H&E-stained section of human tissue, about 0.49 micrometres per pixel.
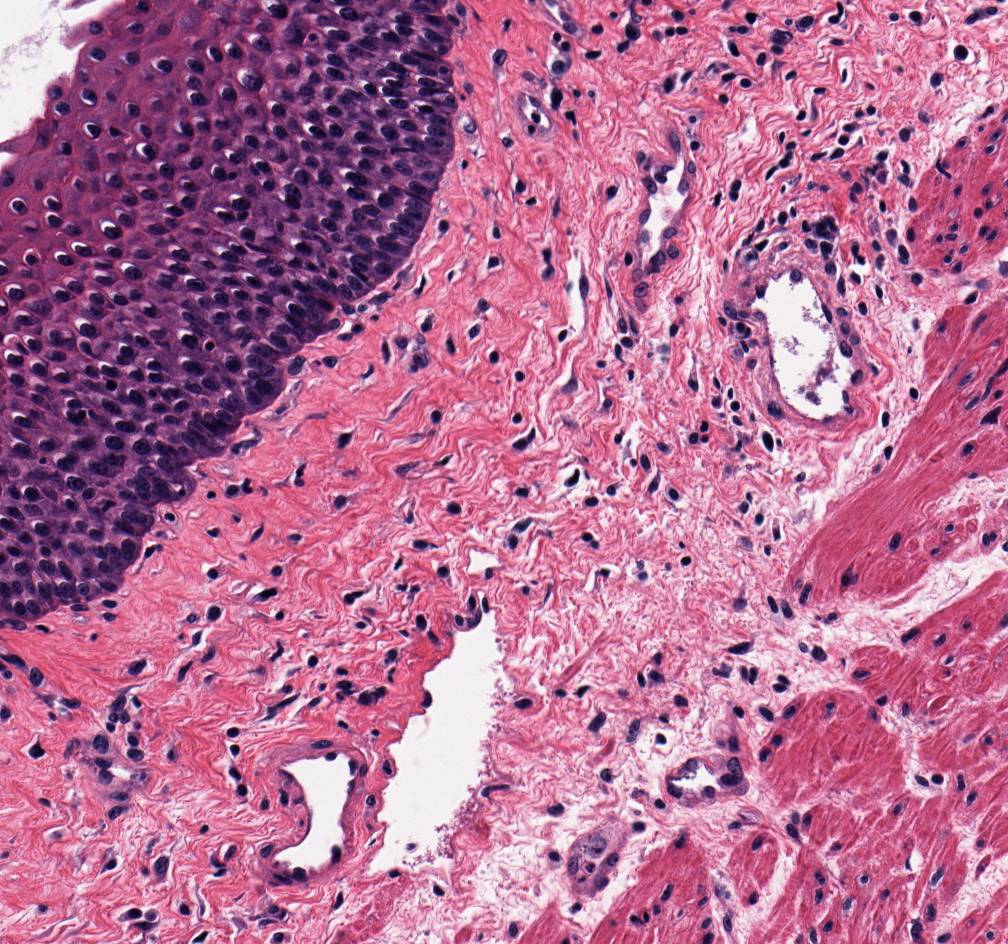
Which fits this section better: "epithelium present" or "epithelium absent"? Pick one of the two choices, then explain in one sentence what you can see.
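Epithelium present. A thick stratified squamous epithelium fills the upper left of the field, with connective tissue stroma below and to the right of it.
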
